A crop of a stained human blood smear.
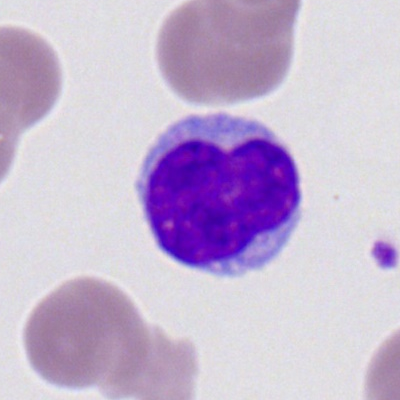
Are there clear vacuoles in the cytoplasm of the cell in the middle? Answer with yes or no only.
No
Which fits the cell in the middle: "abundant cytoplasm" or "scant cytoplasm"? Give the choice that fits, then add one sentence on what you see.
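Scant cytoplasm. The nucleus fills most of the cell.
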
